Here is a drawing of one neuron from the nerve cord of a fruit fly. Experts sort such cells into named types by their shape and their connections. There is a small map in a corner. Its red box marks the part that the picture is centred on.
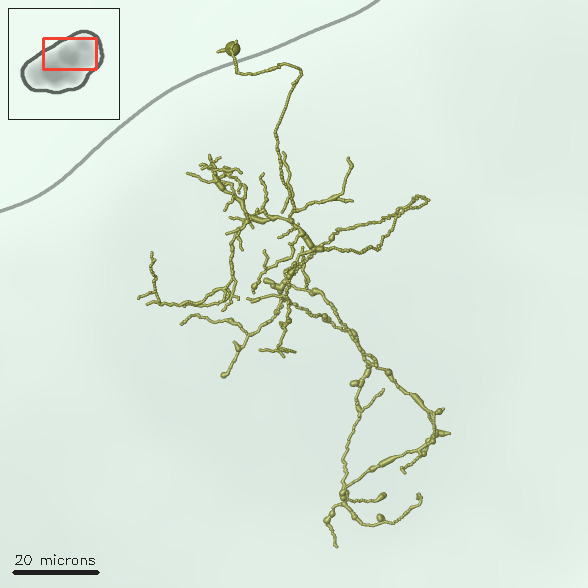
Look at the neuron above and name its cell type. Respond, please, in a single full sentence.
The cell type held by this neuron is IN18B052.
